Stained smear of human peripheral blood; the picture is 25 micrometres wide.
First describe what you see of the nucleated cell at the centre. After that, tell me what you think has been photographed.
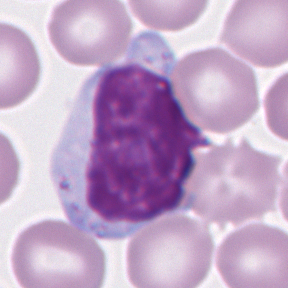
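Looking first at size, the cell is about 19 by 13 micrometres, and its nucleus about 14 by 10 micrometres, filling about 60% of the cell's area. That nucleus sits off-centre, toward the right side, and comes to a pointed tip on its right edge. The cytoplasm is a pale greyish blue, and a pale bulge of it projects from the top of the cell. Putting that together, this is a large granular lymphocyte.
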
